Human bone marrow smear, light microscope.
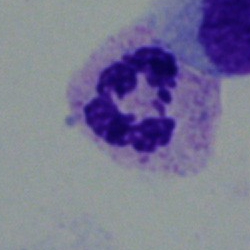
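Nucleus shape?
Nearly closed ring around a pale centre, its outline lumpy and knobbly, made of several segments.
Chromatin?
Dark purple, coarsely clumped.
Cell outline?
Roughly round.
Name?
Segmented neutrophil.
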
